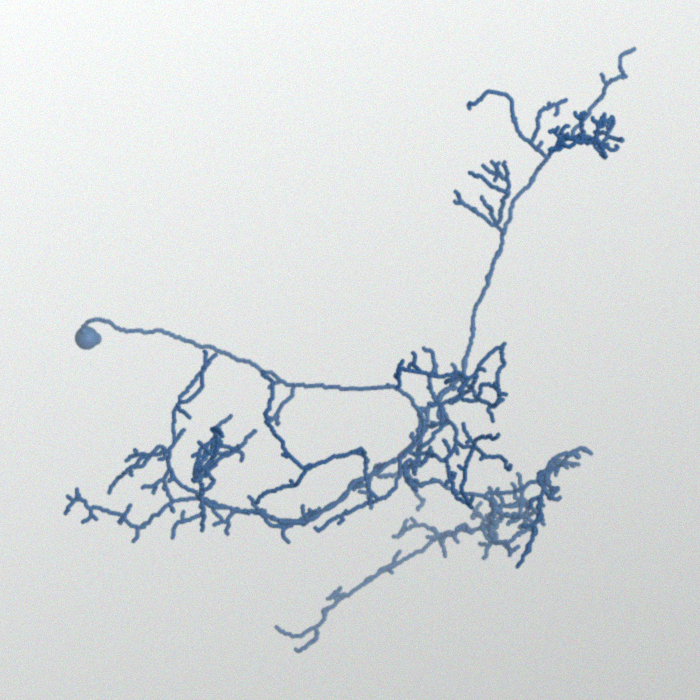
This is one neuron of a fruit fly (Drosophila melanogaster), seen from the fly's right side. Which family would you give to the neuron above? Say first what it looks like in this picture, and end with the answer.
The cell body can be seen on the left of the picture. The picture shows more than a hundred branch ends. Its broad class is central-brain intrinsic neuron. The family is hemilineage SMPpv2_ventral.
